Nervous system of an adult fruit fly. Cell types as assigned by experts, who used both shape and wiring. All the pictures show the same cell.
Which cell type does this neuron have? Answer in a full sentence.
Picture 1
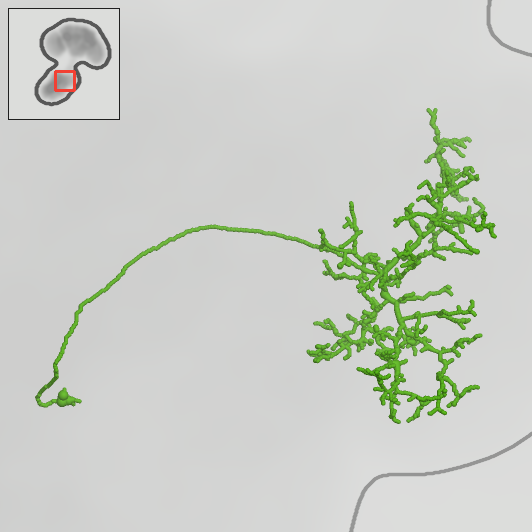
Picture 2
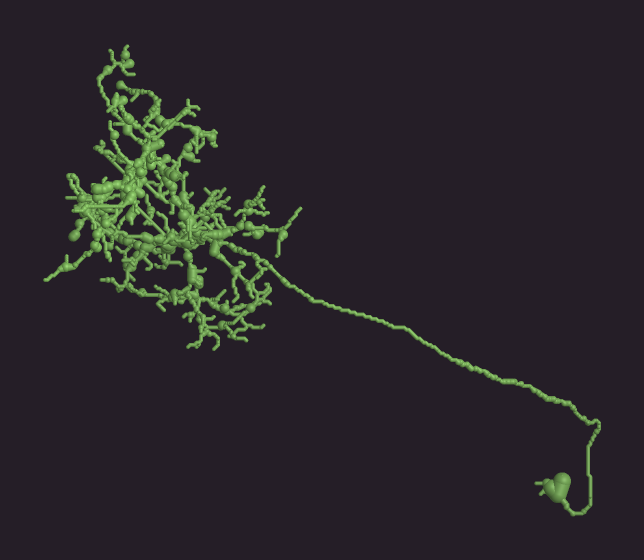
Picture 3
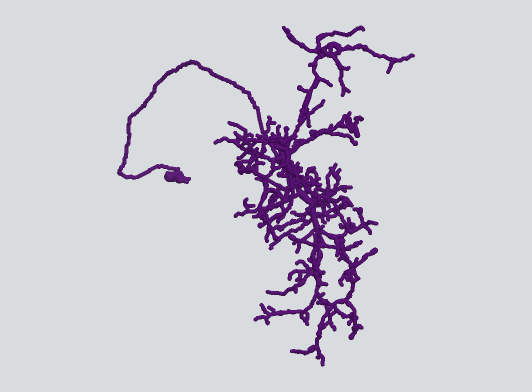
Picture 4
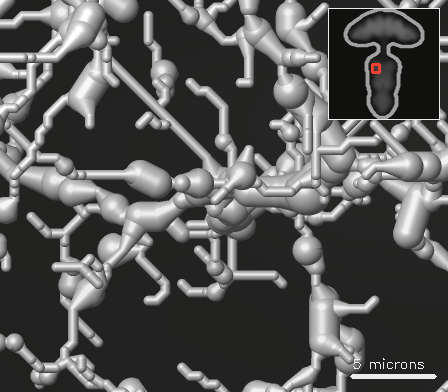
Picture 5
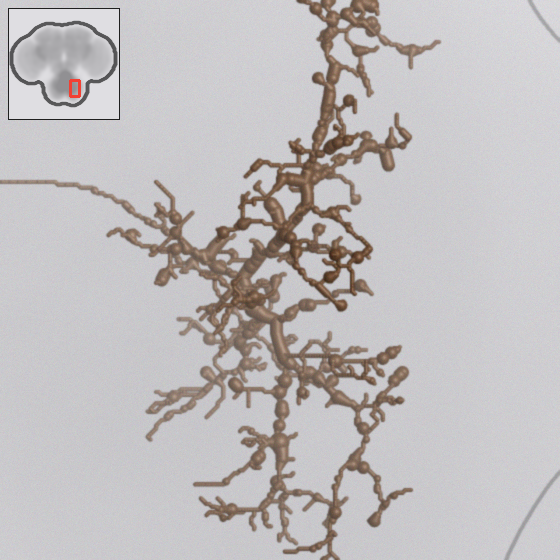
The cell type is IN12B037_e.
